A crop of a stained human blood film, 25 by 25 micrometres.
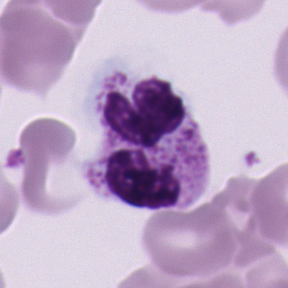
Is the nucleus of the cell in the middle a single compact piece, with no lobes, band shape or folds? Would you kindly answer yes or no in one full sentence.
No, it is a nucleus divided into lobes that this cell has.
